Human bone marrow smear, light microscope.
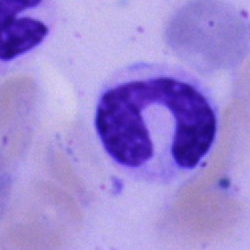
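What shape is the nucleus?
A single unbroken curved band, like a horseshoe, with its open side facing downward.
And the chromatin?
Dense, dark purple and coarsely clumped.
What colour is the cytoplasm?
Pale pinkish-lilac.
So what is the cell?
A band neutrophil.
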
